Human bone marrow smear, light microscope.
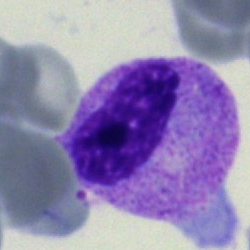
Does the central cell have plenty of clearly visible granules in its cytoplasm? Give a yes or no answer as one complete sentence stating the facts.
Yes, within its cytoplasm there are many visible granules.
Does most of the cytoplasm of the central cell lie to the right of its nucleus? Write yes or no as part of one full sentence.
Yes, it is toward the left that the nucleus of this cell lies.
